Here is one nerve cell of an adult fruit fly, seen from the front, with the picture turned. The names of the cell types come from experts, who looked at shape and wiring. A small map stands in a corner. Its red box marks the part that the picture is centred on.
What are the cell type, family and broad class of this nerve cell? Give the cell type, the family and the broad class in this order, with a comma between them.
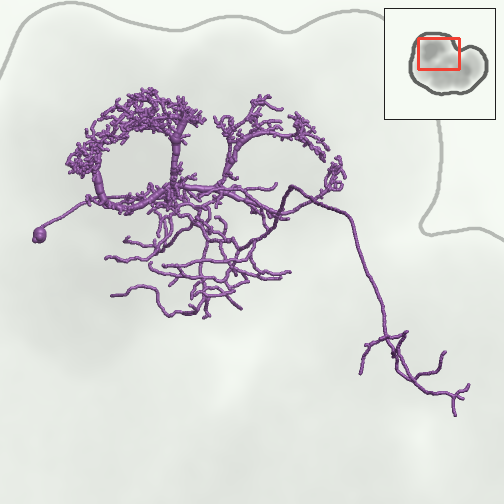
AN23B002, hemilineage 23B, ascending neuron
